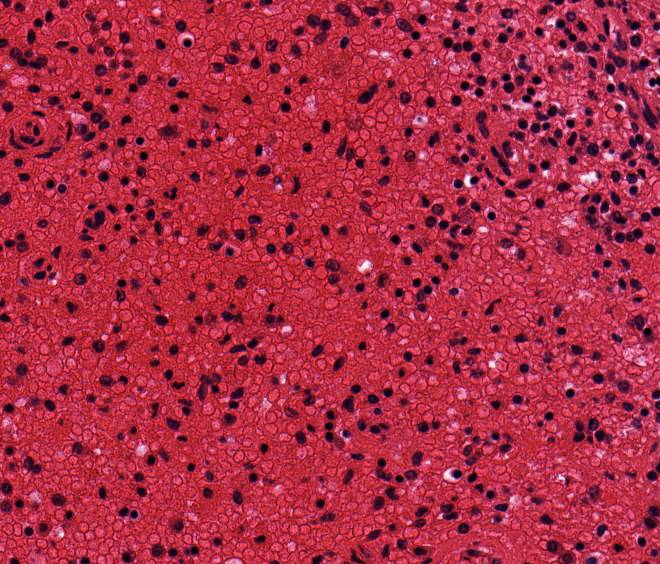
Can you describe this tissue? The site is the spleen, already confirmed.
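First, a fine honeycomb-like network of small rounded pink outlines fills the field, with no glands or tubules. Second, most outlines lack a nucleus, far outnumbering the nuclei. Third, upper-right nuclei are more crowded, several elongated. Last, a small round vessel with a concentrically layered wall sits at the upper left edge.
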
